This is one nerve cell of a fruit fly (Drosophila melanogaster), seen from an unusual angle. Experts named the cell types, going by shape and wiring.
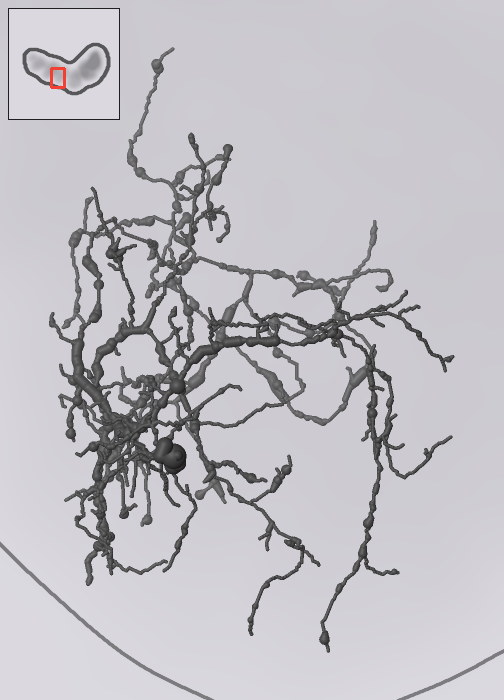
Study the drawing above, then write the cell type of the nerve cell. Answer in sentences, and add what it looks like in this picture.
Its cell type is IN04B085. Its broad class is nerve-cord intrinsic neuron. Dozens of branch ends can be seen. In this view it is taller than it is wide.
